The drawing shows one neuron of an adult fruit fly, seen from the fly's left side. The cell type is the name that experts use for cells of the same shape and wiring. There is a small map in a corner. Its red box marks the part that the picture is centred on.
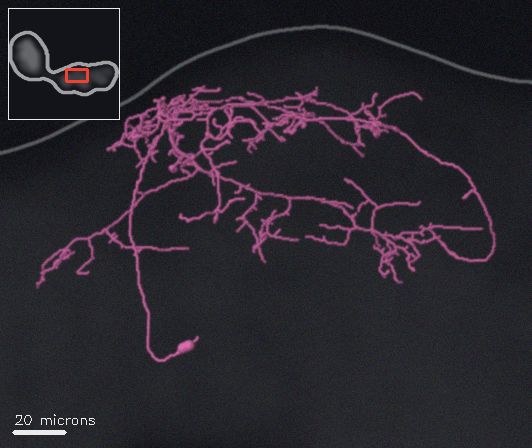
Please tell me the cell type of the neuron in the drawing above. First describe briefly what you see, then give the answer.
By the scale bar it is about 180 microns wide in this view. The picture shows dozens of branch ends. Its broad class is nerve-cord intrinsic neuron. Its cell type is IN03B043.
